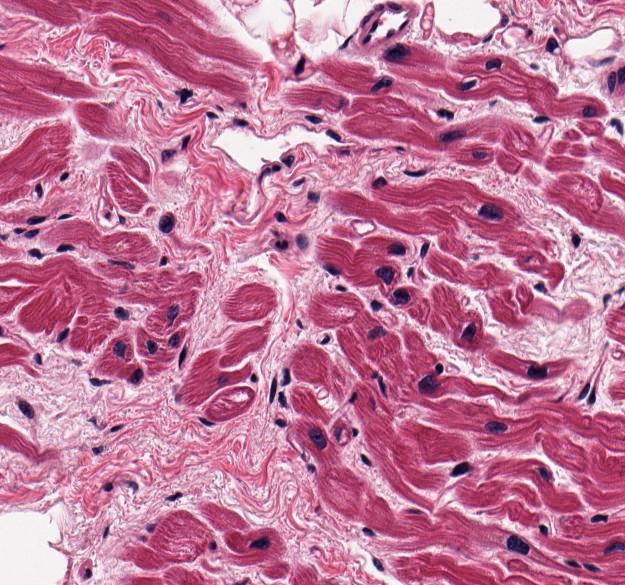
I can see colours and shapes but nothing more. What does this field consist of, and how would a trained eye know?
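What you're looking at is mainly myocardium. Notice the nuclei sitting in the centre of the fibres, not at their edges.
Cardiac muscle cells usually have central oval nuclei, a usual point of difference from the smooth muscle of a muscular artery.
The cytoplasm is deep pink, with fine lengthwise fibrils. Between the bundles lies abundant loose, wavy, pale pink collagen with scattered small dark spindle-shaped nuclei.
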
